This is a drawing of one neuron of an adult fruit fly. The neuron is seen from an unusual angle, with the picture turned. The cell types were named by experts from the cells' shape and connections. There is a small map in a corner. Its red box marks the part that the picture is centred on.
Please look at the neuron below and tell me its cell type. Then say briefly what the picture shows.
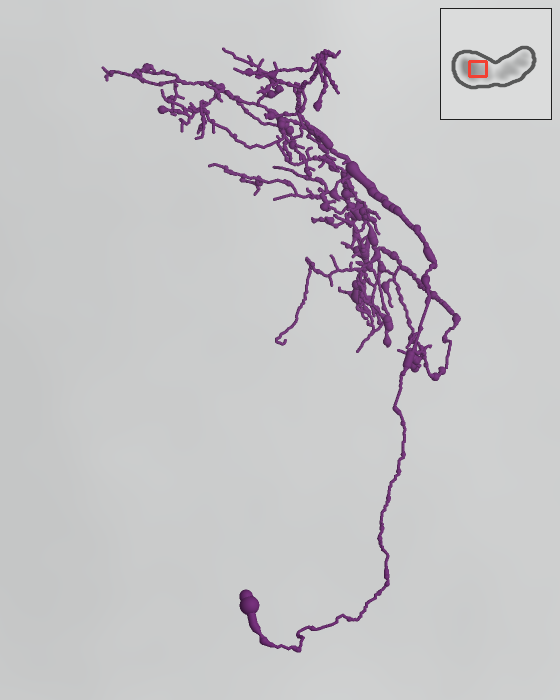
It is of cell type PLP261. It is a central-brain intrinsic neuron. The cell body is at the bottom of the picture. The picture shows dozens of branch ends.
